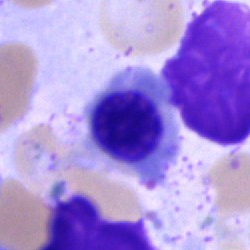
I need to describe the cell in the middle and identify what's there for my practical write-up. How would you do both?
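The chromatin is dark purple with small paler spots, giving it a clumped look. Pale greyish-blue cytoplasm forms a rim around the nucleus, wider at the top and lower right than at the left. The cell outline is irregular rather than a smooth circle. The cell is an erythroblast.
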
